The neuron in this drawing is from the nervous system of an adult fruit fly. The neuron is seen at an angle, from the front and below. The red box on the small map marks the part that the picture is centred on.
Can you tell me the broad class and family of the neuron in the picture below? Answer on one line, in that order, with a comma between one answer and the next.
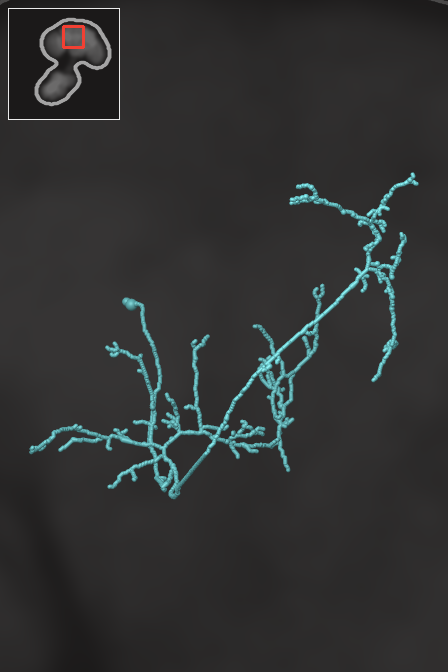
central-brain intrinsic neuron, hemilineage PSp1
